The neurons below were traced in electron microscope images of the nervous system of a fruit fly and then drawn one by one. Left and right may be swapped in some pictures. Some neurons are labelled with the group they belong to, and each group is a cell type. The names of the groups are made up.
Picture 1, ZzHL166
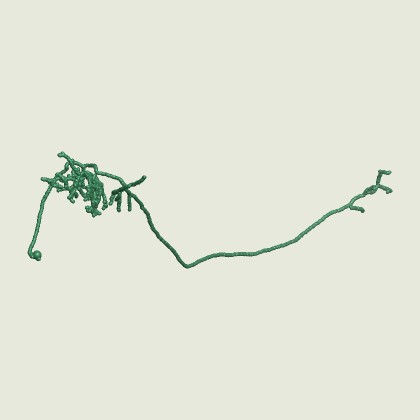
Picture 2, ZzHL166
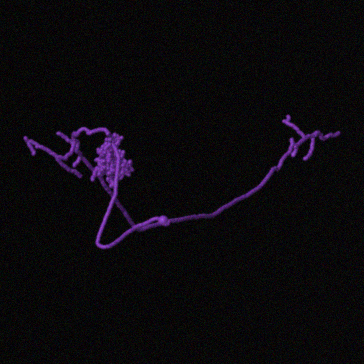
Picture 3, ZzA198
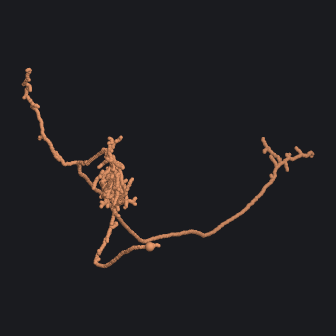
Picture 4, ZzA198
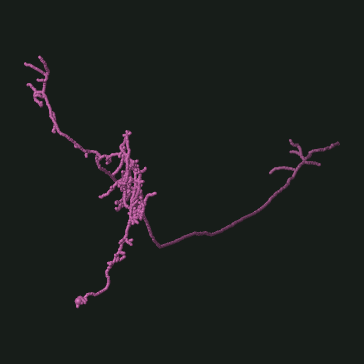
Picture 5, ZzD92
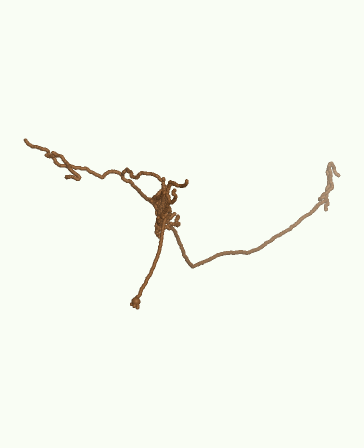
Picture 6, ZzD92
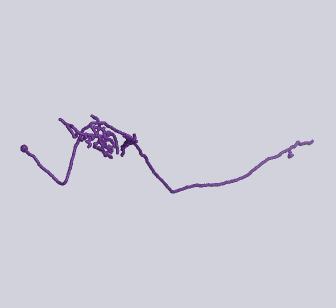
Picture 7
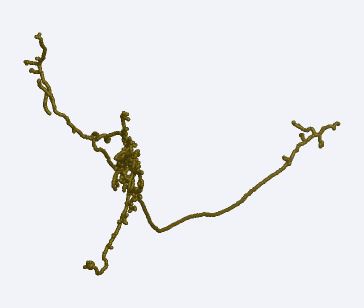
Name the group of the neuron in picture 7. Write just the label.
ZzA198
